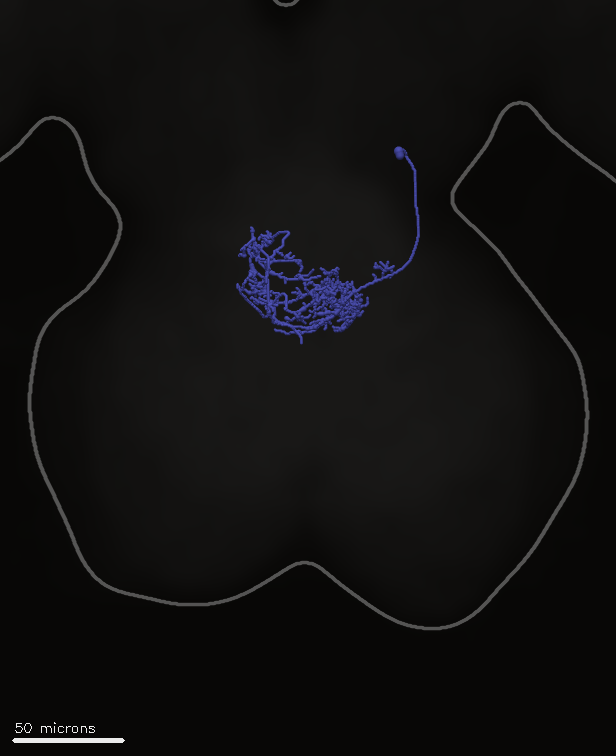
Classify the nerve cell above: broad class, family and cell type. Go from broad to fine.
nerve-cord intrinsic neuron; hemilineage 01A; IN01A059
